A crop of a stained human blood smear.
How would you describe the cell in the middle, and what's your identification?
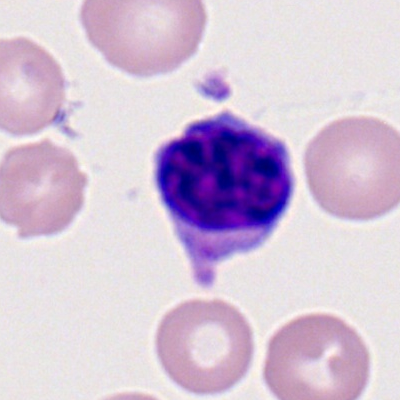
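Coarse clumps of dark purple chromatin form dense patches in the nucleus. Scant pale lilac-blue cytoplasm lies mainly below the nucleus. This cytoplasm is drawn out into a single tapering tail that points downward. The cell is a lymphocyte.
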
